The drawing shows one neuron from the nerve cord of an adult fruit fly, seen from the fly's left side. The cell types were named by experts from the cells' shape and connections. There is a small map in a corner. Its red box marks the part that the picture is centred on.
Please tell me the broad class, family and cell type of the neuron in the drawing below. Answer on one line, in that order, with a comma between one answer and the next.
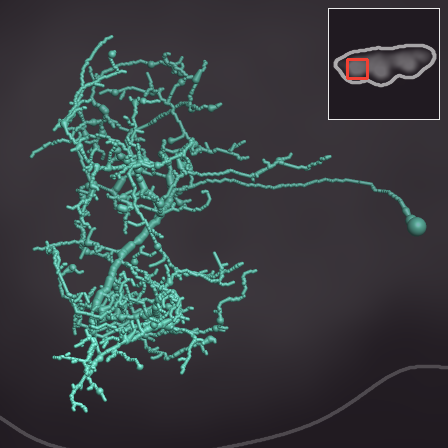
nerve-cord intrinsic neuron, hemilineage 20A.22A, IN20A.22A011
